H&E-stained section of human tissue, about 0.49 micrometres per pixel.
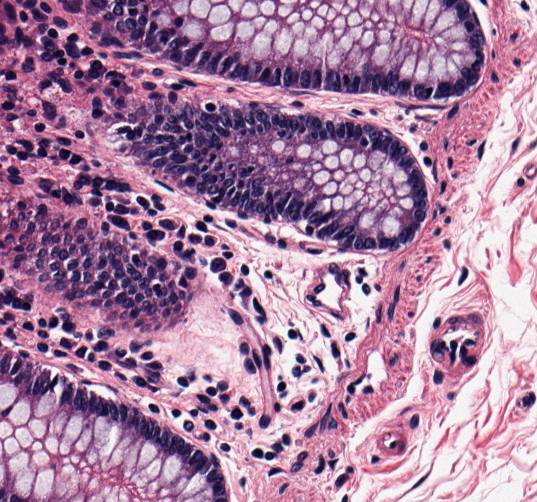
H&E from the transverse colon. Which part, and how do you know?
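This is colonic mucosa. Elongated tubular glands cut lengthwise end blindly short of the right edge. Single-layered columnar cells line them, crowded with goblet cells whose mucin vacuoles look pale and clear.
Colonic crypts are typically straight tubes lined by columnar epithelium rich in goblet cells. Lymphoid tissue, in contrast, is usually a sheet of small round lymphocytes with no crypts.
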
